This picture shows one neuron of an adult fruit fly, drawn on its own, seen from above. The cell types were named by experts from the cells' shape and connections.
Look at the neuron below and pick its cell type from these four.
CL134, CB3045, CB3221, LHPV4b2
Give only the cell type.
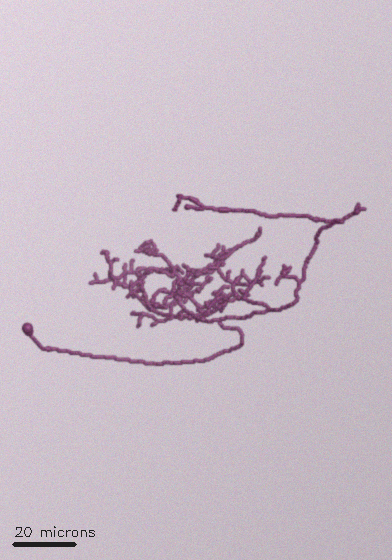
CB3045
